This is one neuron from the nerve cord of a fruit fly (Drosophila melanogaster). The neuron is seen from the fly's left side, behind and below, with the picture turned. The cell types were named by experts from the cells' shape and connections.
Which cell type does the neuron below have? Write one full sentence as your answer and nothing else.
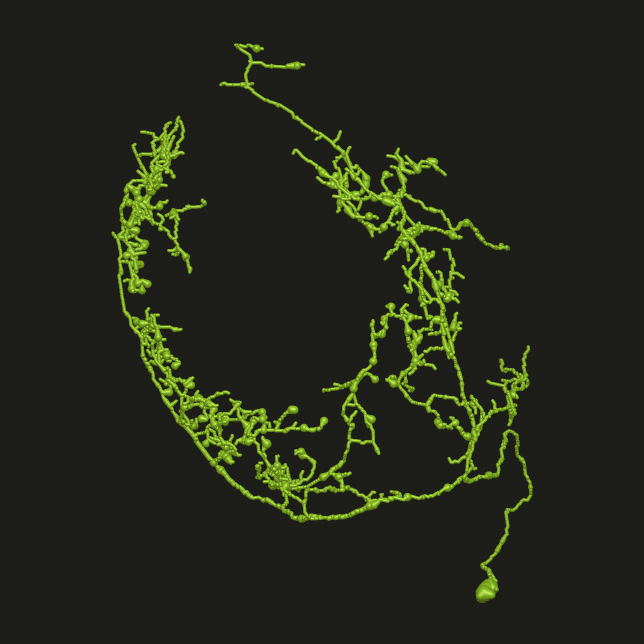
The cell type held by this neuron is IN19A045.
